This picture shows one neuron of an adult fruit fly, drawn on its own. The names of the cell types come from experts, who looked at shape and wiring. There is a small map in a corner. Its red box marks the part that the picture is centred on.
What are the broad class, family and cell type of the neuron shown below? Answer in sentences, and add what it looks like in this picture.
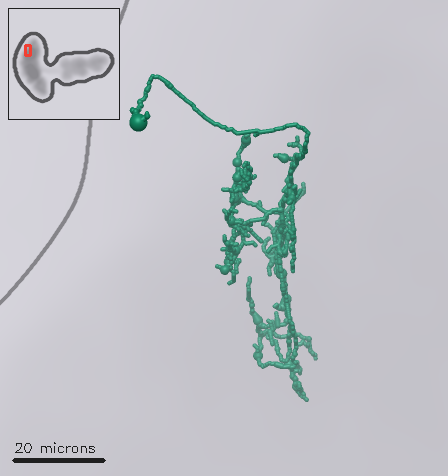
Its broad class is optic-lobe intrinsic neuron. The family is Cm. Its cell type is Cm7. It is in the brain and does not reach the nerve cord. By the scale bar it is about 75 microns tall in this view. Dozens of branch ends can be seen.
